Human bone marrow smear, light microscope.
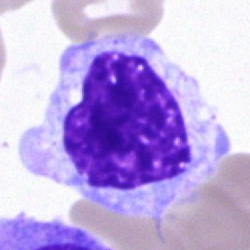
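Monocyte, the central cell of this stained human bone marrow smear. No distinct nucleolus can be seen in its nucleus. The pale blue cytoplasm is free of coarse granules. From the lower edge of the cell extends a thin tail-like projection.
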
